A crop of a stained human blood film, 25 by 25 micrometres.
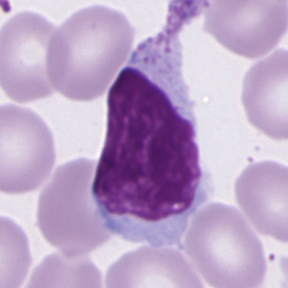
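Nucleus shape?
Single unlobed mass, outline angular and irregular; about 14 by 10 micrometres, filling about 70% of the cell's area.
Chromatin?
Dense, dark purple, with paler streaks running through.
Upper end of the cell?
Drawn out into a narrow tail toward the top edge of the picture, holding scattered small purple dots; cell about 19 by 10 micrometres.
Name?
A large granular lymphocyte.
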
